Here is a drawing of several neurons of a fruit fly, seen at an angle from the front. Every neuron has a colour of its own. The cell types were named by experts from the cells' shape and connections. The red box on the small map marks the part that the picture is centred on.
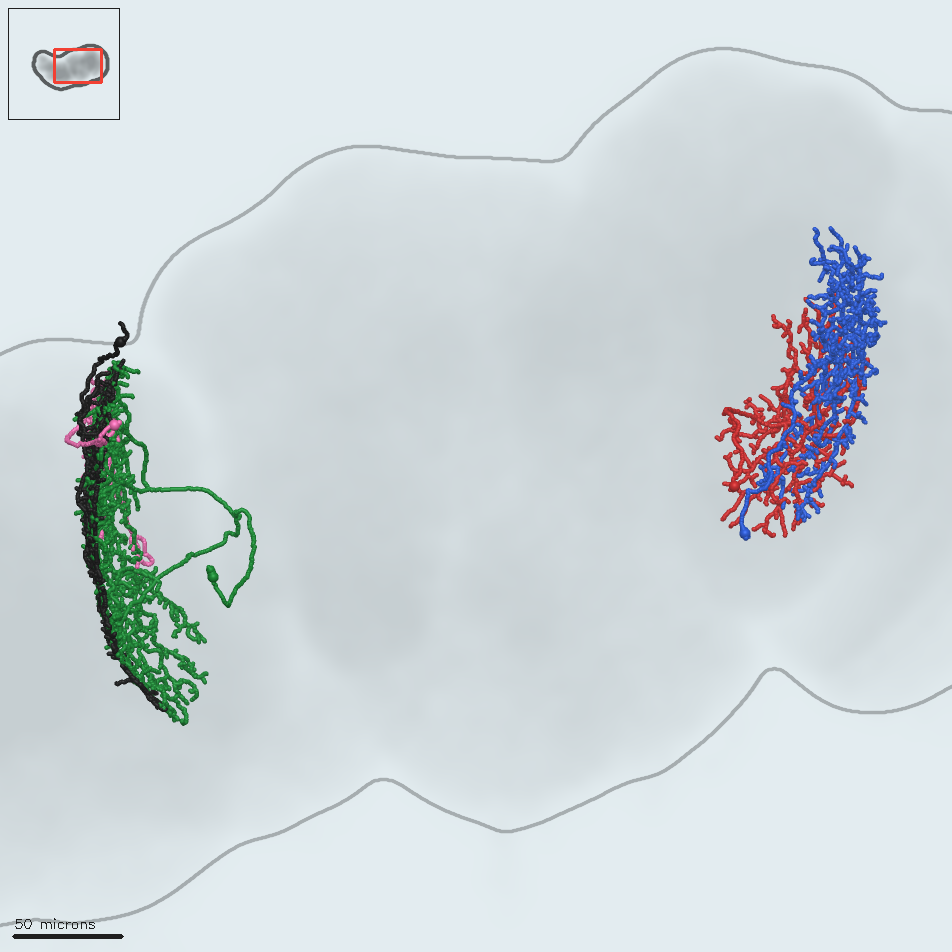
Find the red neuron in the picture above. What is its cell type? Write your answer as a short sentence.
The cell type is Li15.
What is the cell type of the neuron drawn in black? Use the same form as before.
The cell type is Li28.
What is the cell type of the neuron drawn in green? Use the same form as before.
The cell type is Li29.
